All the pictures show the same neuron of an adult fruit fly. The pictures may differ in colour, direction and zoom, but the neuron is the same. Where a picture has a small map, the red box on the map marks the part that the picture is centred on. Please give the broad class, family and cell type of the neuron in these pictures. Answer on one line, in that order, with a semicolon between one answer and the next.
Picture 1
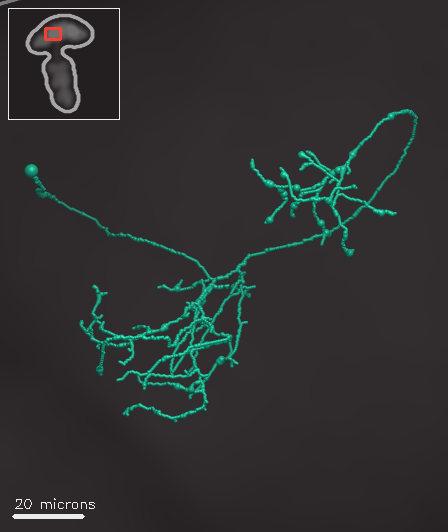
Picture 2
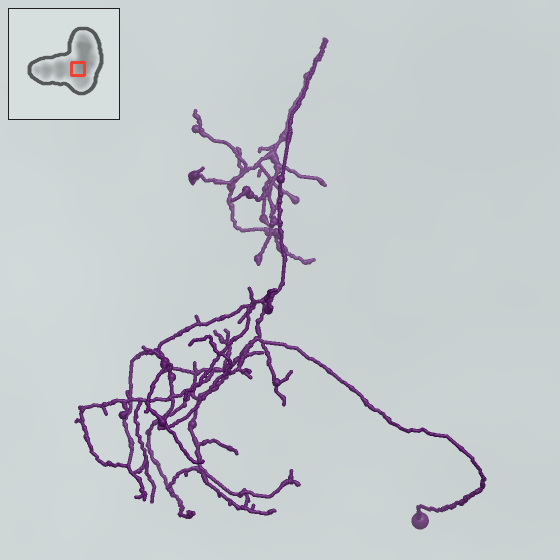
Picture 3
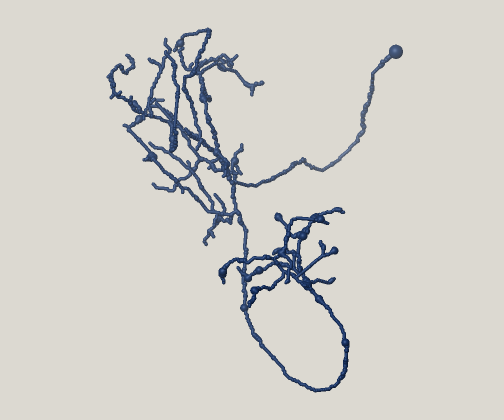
central-brain intrinsic neuron; hemilineage LHa1; LHAV6a4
